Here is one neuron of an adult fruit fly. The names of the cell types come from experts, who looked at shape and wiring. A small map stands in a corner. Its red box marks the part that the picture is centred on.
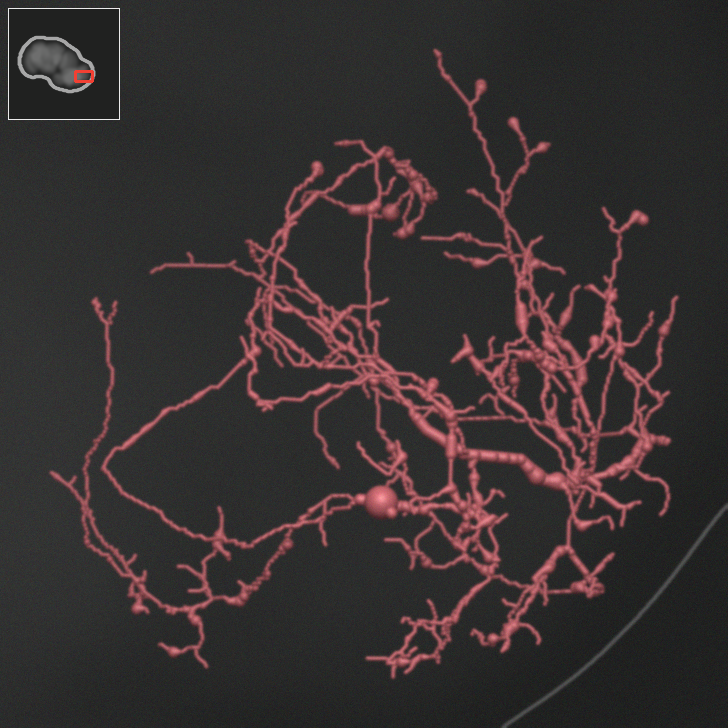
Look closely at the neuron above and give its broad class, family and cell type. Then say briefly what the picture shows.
Its broad class is nerve-cord intrinsic neuron. Its family is hemilineage 04B. The cell type is IN04B052. As drawn here it is about as wide as it is tall.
